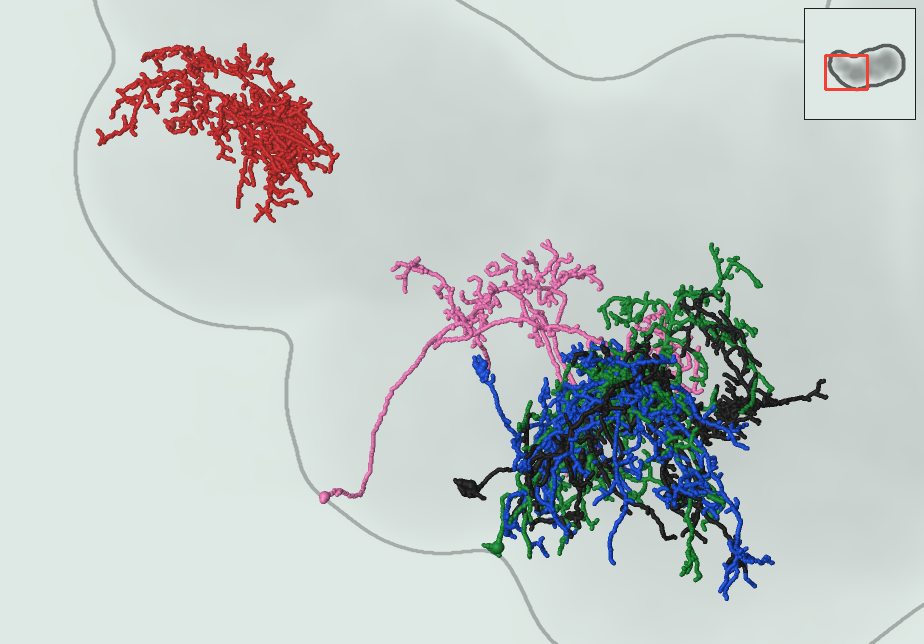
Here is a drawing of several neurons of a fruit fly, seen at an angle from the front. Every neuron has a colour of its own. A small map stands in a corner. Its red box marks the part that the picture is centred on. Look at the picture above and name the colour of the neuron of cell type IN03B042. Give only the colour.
red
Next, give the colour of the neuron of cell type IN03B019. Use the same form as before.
black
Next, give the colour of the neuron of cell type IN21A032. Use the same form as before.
pink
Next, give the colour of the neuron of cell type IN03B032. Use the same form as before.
green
